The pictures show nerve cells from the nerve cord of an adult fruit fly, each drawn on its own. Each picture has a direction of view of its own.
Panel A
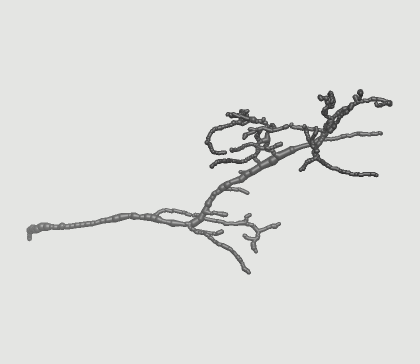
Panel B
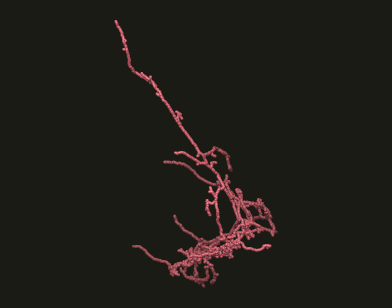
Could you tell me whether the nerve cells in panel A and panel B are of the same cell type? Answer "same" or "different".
different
